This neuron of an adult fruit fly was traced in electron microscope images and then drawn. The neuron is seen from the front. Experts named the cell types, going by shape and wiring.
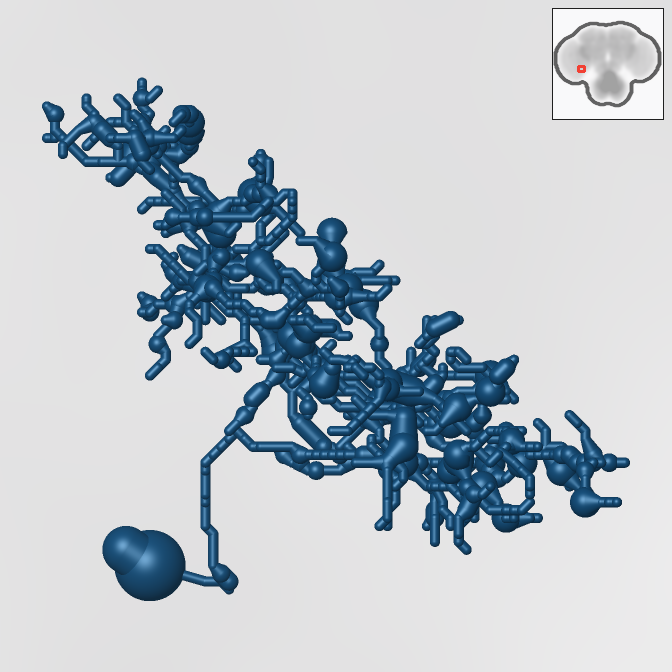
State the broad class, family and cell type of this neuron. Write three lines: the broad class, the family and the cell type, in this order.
optic-lobe intrinsic neuron
LPi
LPi3412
